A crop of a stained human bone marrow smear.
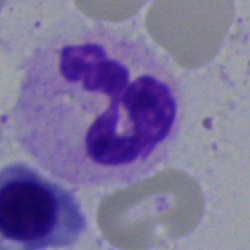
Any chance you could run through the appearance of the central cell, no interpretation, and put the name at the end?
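You'll notice a small pale gap inside the right-hand part of the nucleus. The chromatin's dark purple and coarsely clumped. Plenty of cytoplasm, pale pinkish-lilac, with fine, faint granules in it. It's a segmented neutrophil.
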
